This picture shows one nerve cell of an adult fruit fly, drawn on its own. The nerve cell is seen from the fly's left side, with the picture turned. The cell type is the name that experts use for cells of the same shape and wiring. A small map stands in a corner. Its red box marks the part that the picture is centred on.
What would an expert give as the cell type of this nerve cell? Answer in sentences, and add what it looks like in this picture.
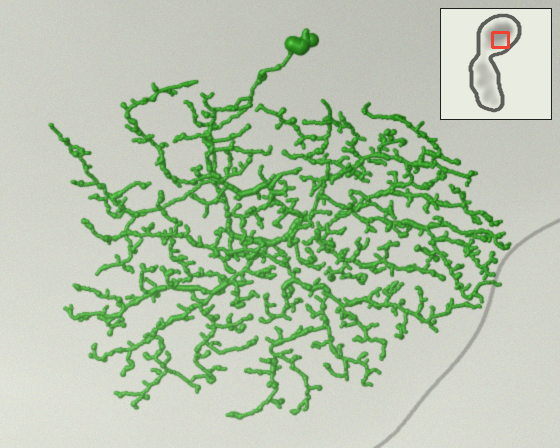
The cell type is Dm19. Its broad class is optic-lobe intrinsic neuron. Its cell body lies at the top of the picture. The picture shows more than a hundred branch ends.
